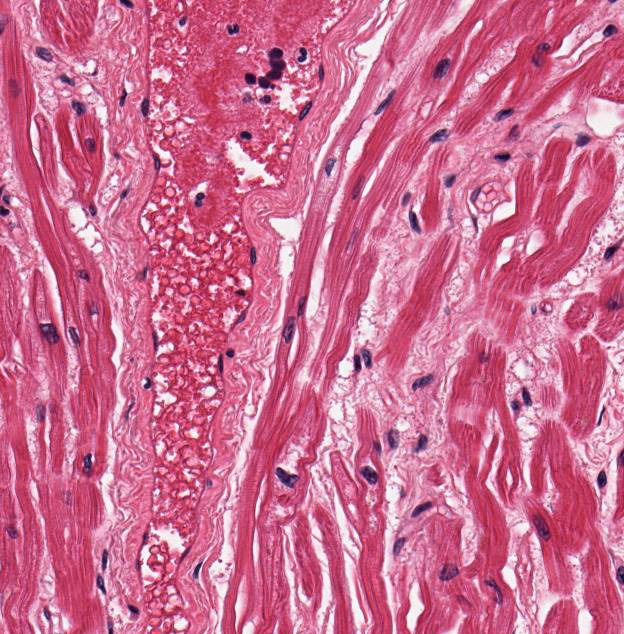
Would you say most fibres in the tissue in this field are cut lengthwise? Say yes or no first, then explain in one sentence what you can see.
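Yes. Elongated pink muscle fibres run mainly from top to bottom across the field in wavy parallel bundles.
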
